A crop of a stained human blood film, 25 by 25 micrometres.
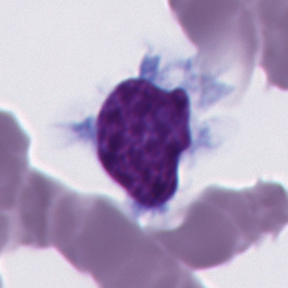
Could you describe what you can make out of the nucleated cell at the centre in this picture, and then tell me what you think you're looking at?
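See how the cytoplasm is pale blue, with no granules visible in it? Fine hair-like cytoplasmic projections stick out from several sides, and the outer outline of the cell is irregular and ragged. That's a hairy cell.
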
